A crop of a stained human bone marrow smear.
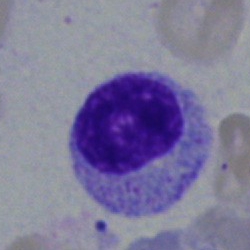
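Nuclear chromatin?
Dense, dark purple.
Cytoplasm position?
Broad crescent below and right of nucleus.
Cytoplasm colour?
Pale greyish lilac-blue, with fine purplish granules.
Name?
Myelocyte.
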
